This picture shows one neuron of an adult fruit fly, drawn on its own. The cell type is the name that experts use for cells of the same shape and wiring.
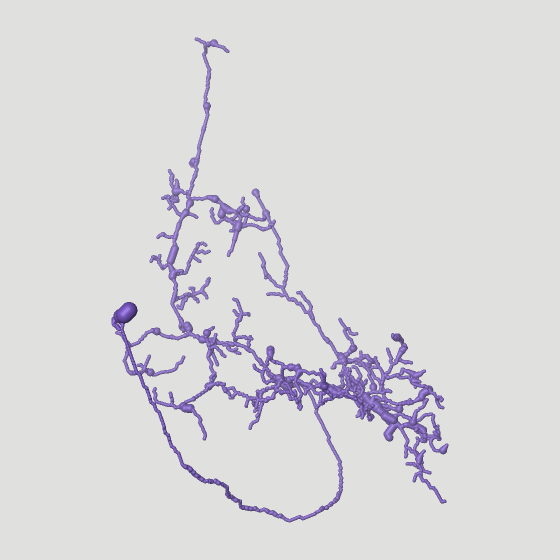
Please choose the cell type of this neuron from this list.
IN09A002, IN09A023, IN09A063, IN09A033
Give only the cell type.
IN09A033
